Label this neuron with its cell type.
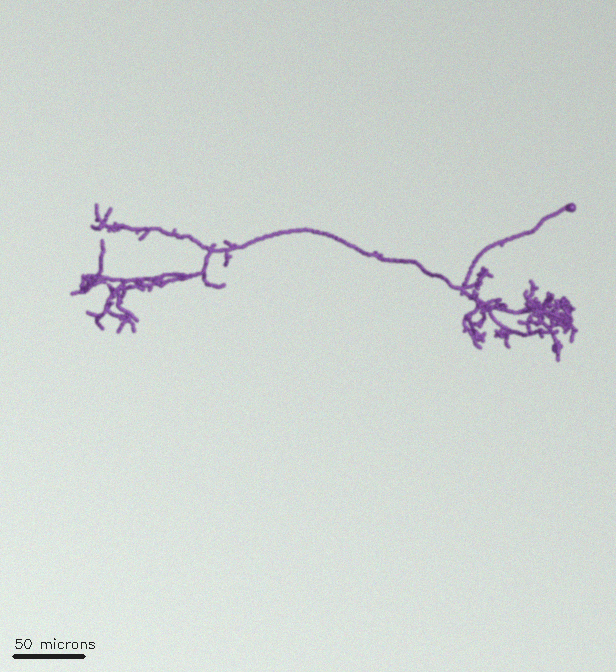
CB3606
